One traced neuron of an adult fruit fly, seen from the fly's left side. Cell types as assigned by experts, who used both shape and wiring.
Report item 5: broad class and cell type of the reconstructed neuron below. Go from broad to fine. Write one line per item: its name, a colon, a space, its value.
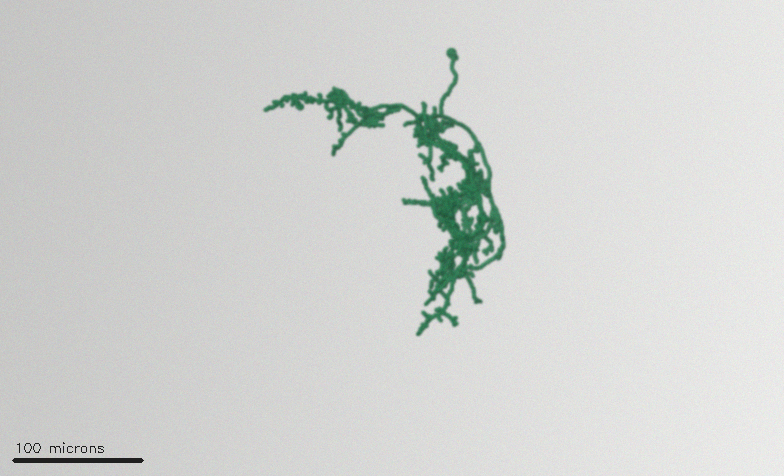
broad class: central-brain intrinsic neuron
cell type: PLP246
